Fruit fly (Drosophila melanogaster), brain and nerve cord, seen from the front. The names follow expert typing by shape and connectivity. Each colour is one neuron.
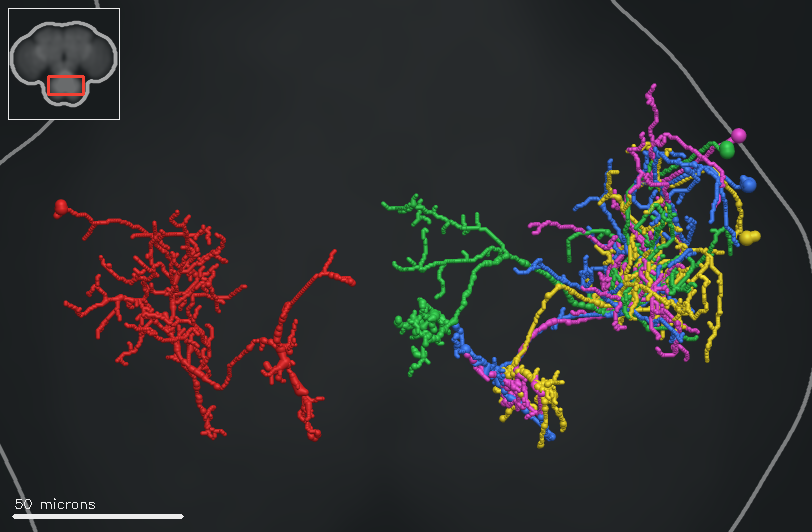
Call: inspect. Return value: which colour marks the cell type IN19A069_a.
green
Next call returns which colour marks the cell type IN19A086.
blue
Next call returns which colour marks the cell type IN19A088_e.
yellow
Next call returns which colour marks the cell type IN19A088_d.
magenta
